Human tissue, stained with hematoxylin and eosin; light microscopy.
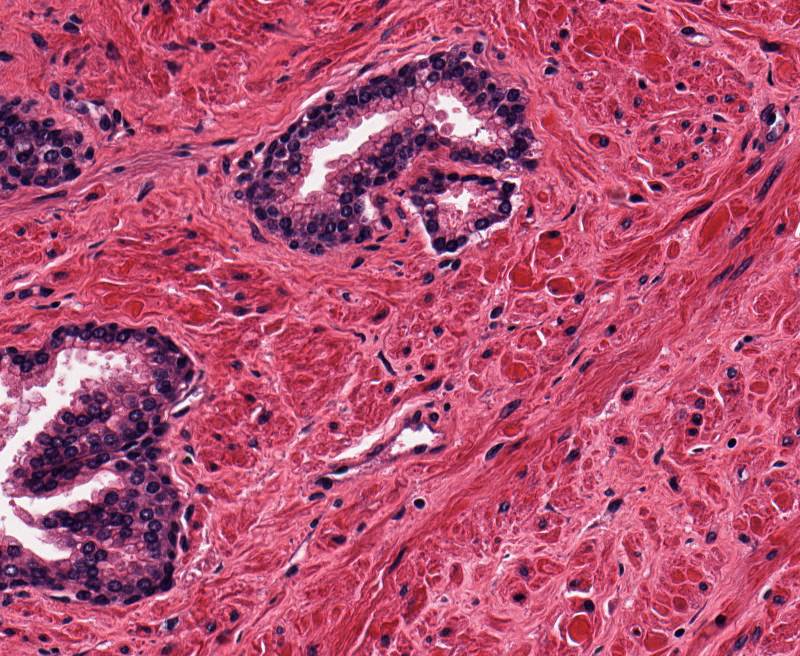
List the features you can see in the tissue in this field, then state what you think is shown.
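First I see two large glands, in the upper centre and at the left edge, set in abundant dense pink stroma filling most of the field. Their lumens are irregular, with infolded, undulating outlines rather than smooth round ones. A band of lengthwise-cut fibres, I notice, runs diagonally from lower left toward upper right. Stroma nuclei are sparse, scattered, mostly elongated and spindle-shaped. This is prostate.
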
